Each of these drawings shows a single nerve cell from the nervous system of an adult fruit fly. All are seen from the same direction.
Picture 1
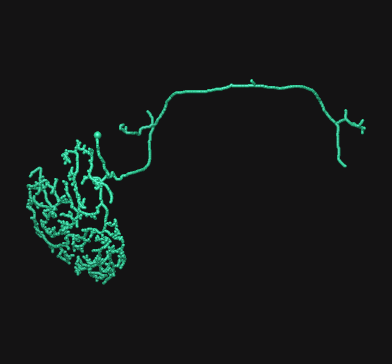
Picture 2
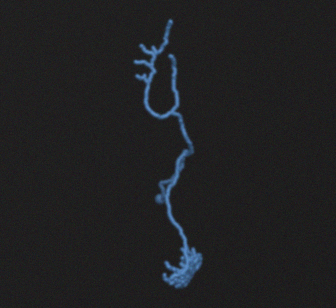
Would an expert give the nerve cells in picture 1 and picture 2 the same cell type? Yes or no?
no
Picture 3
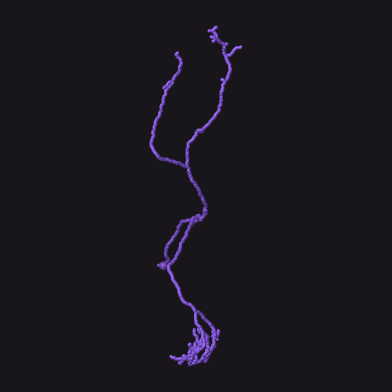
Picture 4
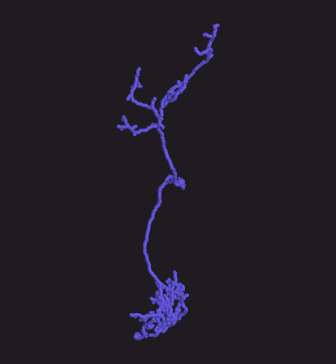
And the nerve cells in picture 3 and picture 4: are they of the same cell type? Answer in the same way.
yes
